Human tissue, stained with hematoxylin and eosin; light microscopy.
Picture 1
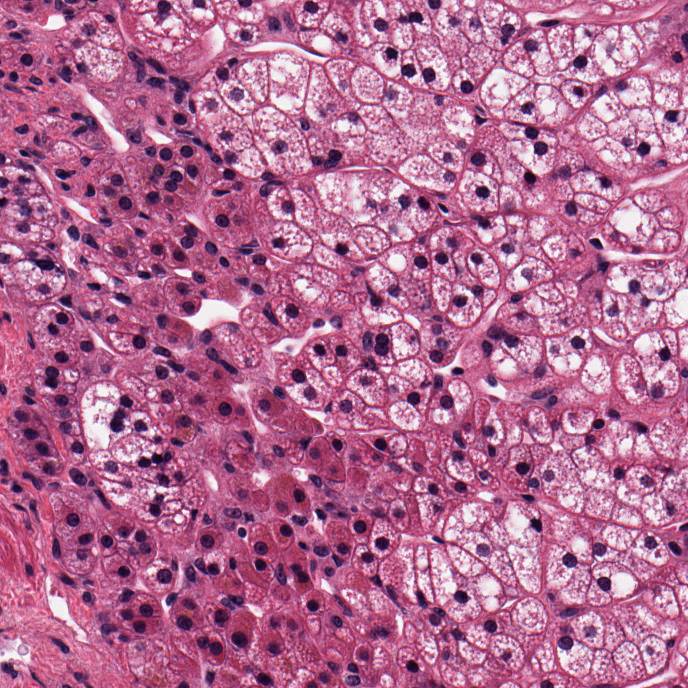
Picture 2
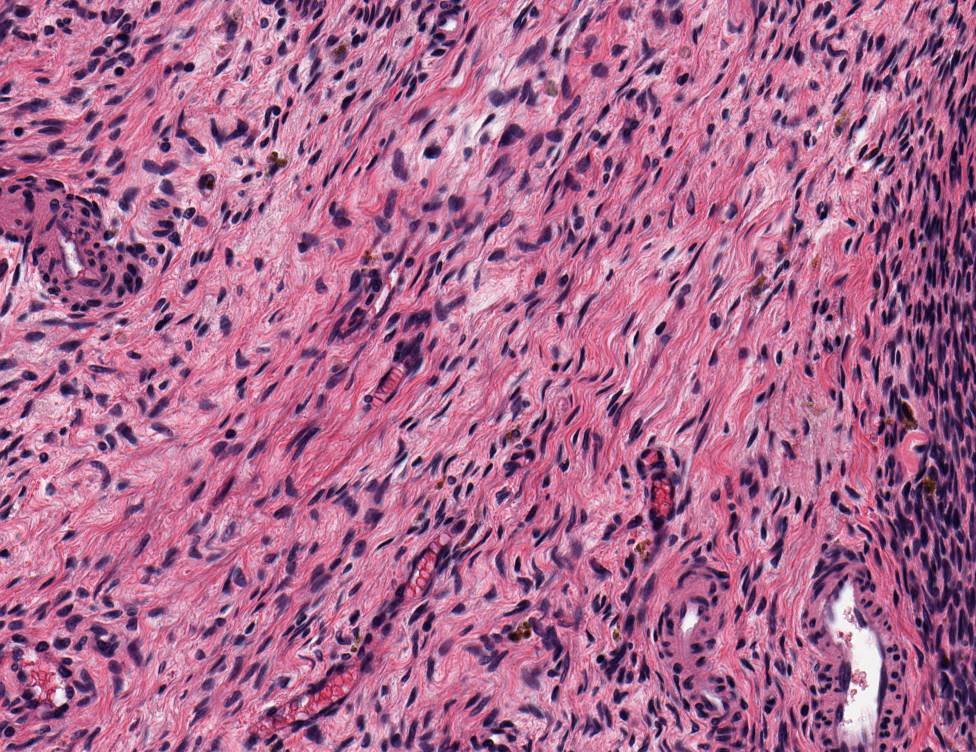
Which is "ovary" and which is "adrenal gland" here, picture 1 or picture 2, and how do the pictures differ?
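You have adrenal gland in picture 1 and ovary in picture 2. The adrenal cells form solid nests and cords without lumens, between thin delicate partitions. Upper and right, they're large and polygonal with pale, foamy, finely vacuolated cytoplasm, each outlined by a sharp pink membrane; lower left, they're smaller, with dense eosinophilic cytoplasm lacking vacuoles.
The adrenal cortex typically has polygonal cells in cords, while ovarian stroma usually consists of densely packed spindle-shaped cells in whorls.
In the ovary, spindle cells with mostly elongated to oval dark nuclei and scant cytoplasm sit in pink collagenous stroma, with no glands or other epithelial units, and golden-brown pigment granules scattered among them.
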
